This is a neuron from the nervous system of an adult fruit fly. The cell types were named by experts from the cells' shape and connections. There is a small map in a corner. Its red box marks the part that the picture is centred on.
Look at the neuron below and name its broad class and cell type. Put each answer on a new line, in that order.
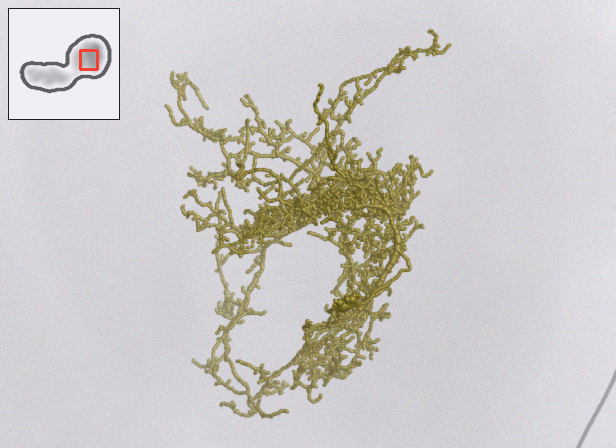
central-brain intrinsic neuron
PS304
